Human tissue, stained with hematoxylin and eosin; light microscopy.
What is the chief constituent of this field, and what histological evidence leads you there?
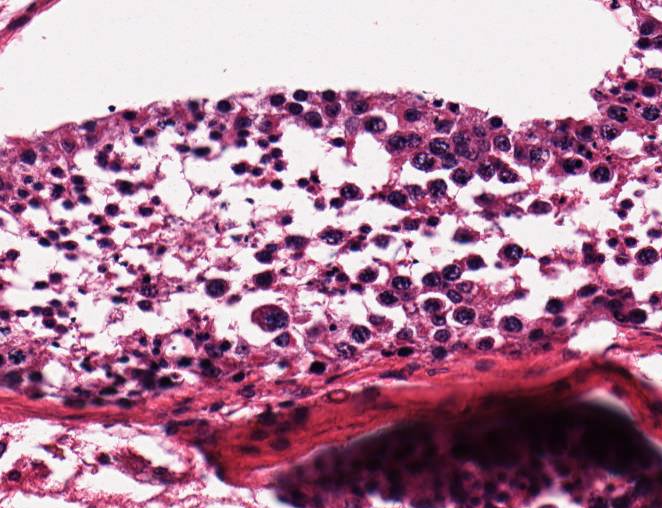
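This one's seminiferous tubule. A broad band of loose cells, most with round dark purple nuclei, crosses the middle below empty white space. Larger cells with big round nuclei and coarse clumped chromatin lie among them, one just below centre.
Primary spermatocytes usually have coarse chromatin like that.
Irregular clear spaces between the cells give the band a lacy look.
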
